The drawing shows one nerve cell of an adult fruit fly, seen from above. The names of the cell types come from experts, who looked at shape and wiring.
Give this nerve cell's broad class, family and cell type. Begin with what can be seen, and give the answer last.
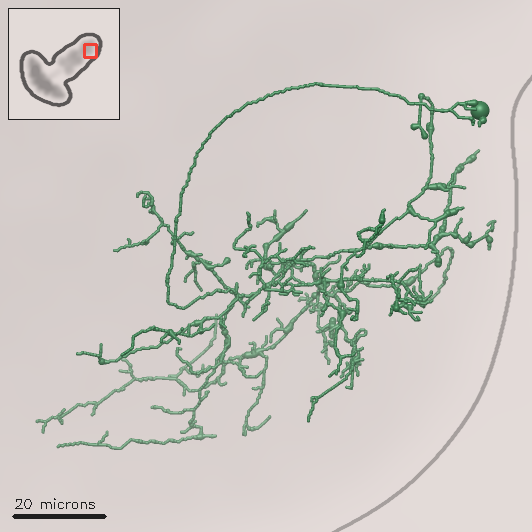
It lies in the nerve cord. The cell body is at the upper right of the picture. By the scale bar it is about 100 microns wide in this view. Its broad class is nerve-cord intrinsic neuron. The family is hemilineage 21A. Its cell type is IN21A047_b.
